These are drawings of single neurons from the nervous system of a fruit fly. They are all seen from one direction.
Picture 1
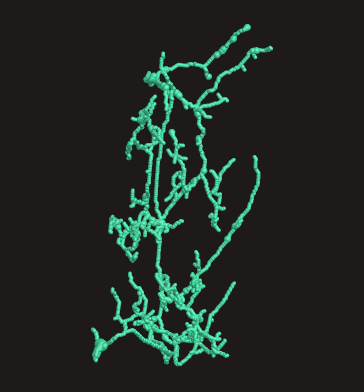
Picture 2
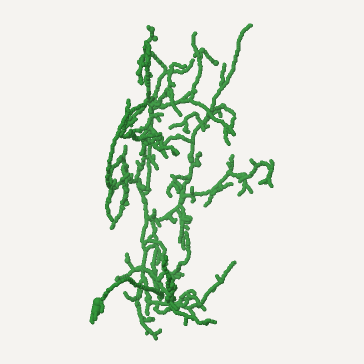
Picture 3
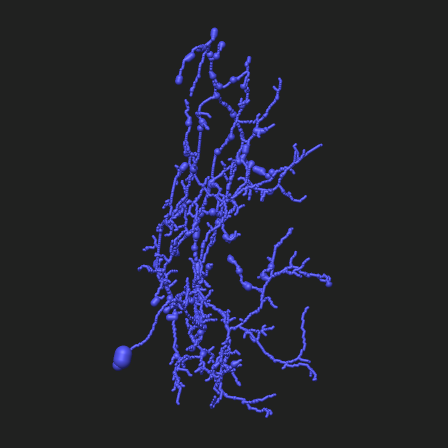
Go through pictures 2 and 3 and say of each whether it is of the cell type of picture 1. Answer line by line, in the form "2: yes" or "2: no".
2: yes
3: yes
